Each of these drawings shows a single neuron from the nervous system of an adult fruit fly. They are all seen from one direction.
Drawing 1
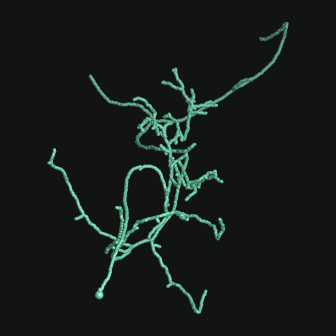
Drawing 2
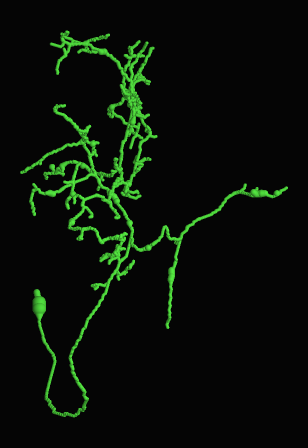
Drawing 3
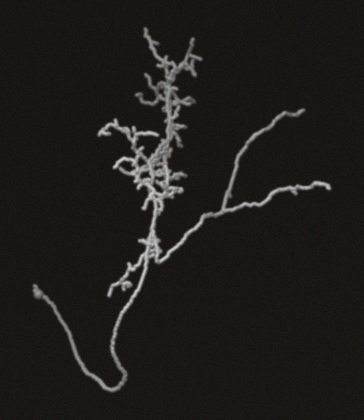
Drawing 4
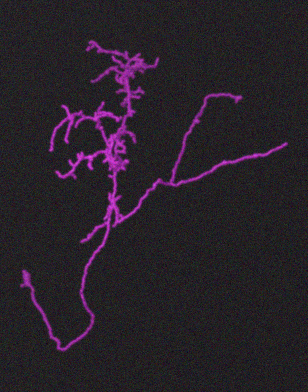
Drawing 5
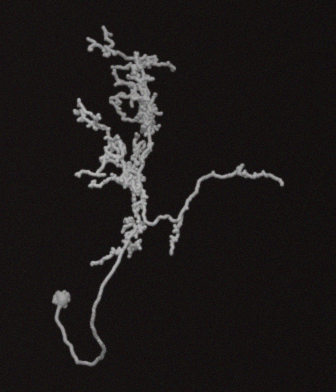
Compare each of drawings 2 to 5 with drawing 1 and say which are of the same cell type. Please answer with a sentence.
None of them is of the same cell type.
